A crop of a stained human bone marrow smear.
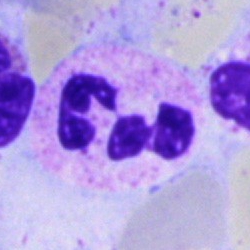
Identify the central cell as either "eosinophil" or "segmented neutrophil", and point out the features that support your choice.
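This is a segmented neutrophil. Its nucleus has three lobes lying in a row across the cell, and fine pinkish-purple granules are scattered through the cytoplasm.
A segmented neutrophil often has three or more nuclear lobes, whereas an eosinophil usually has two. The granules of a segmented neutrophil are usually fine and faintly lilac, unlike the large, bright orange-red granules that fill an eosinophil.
The chromatin is dense and dark purple; the leftmost lobe curves like a hook or a letter C.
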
